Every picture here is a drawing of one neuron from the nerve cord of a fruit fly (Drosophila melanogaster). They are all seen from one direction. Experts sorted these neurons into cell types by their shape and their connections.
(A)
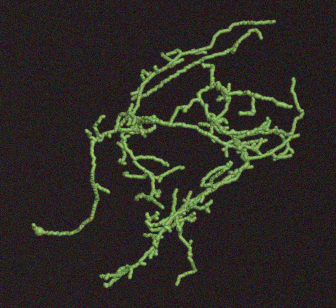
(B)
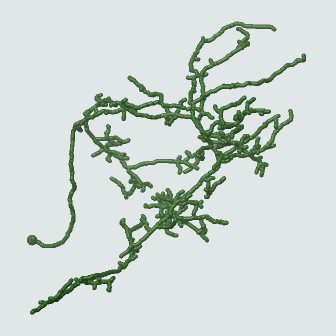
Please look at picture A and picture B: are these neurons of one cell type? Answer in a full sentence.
They are of the same cell type.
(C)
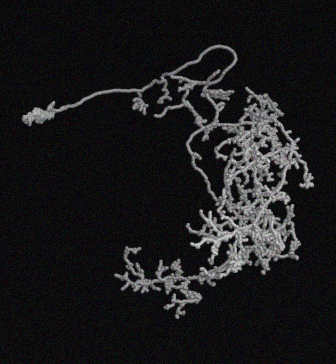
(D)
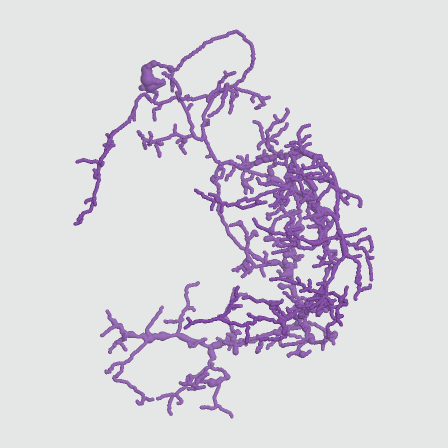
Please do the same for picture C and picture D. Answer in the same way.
They are of the same cell type.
